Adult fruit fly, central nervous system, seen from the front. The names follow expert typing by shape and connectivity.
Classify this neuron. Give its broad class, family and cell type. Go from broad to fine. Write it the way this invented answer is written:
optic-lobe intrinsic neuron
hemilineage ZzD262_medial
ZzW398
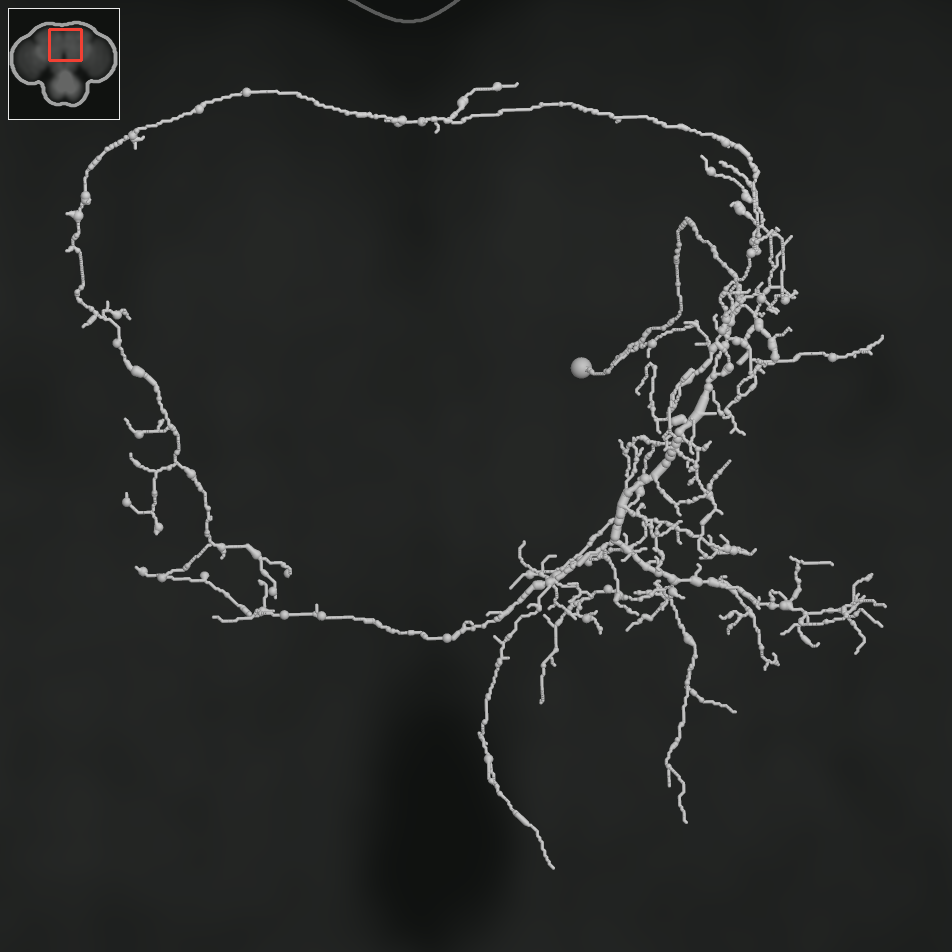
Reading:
central-brain intrinsic neuron
hemilineage DM4_dorsal
pC1_13a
